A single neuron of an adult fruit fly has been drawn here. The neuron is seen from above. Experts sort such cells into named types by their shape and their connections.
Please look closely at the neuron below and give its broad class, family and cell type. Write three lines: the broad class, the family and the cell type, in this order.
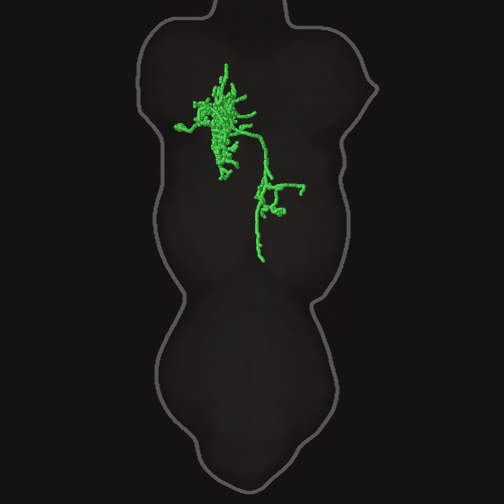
nerve-cord intrinsic neuron
hemilineage 06A
IN06A024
